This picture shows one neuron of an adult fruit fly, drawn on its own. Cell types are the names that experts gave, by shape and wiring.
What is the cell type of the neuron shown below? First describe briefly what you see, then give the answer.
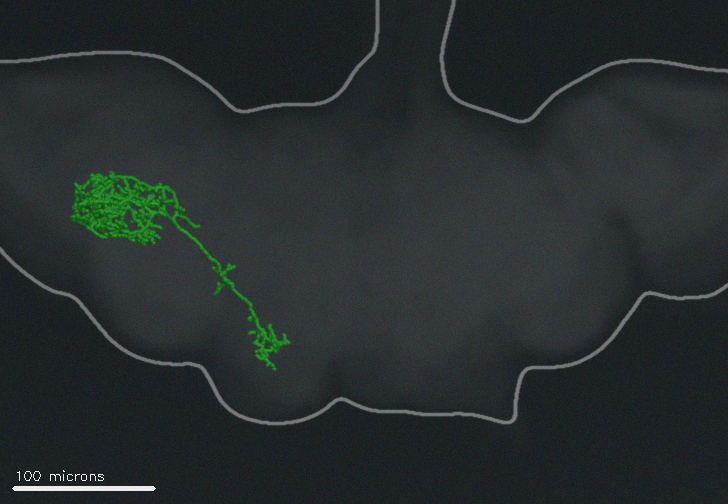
It lies in the brain. By the scale bar it is about 160 microns wide in this view. This is a central-brain intrinsic neuron. The cell type is LHPD2a2.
